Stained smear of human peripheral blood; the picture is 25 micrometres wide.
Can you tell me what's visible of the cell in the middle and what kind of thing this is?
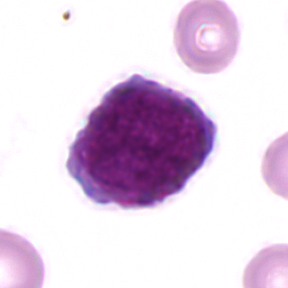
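Outline somewhat angular, not smoothly round. Nucleus fills almost the whole cell. Cytoplasmic rim most visible along the lower left edge. No vacuoles seen. Cell is an atypical promyelocyte.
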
